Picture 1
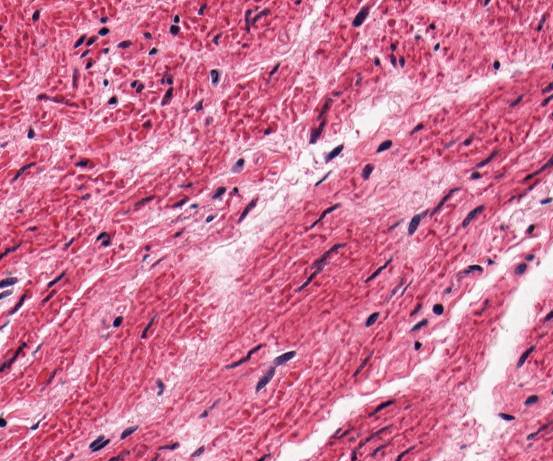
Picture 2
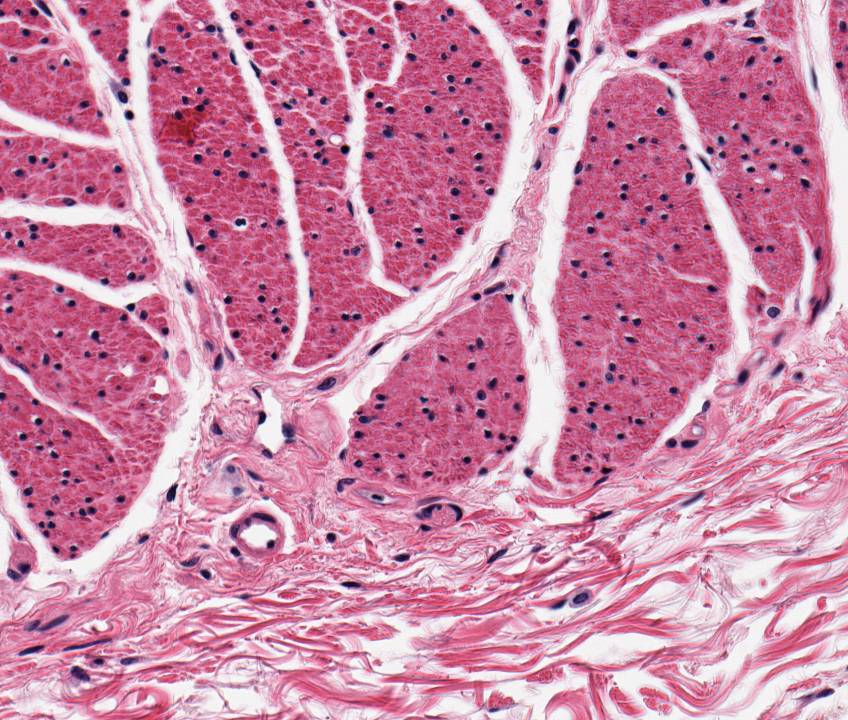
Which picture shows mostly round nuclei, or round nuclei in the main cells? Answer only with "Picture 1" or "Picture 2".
Picture 2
